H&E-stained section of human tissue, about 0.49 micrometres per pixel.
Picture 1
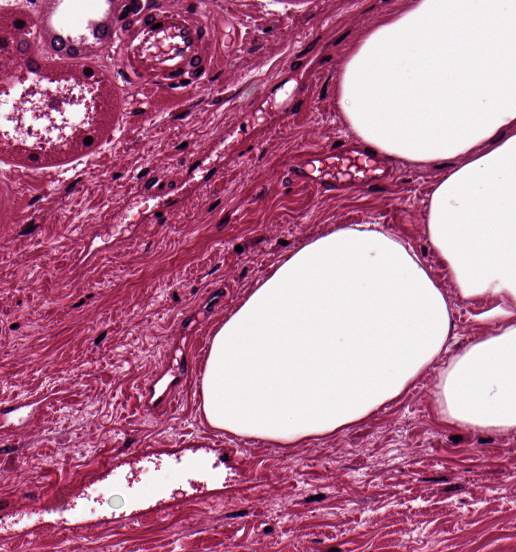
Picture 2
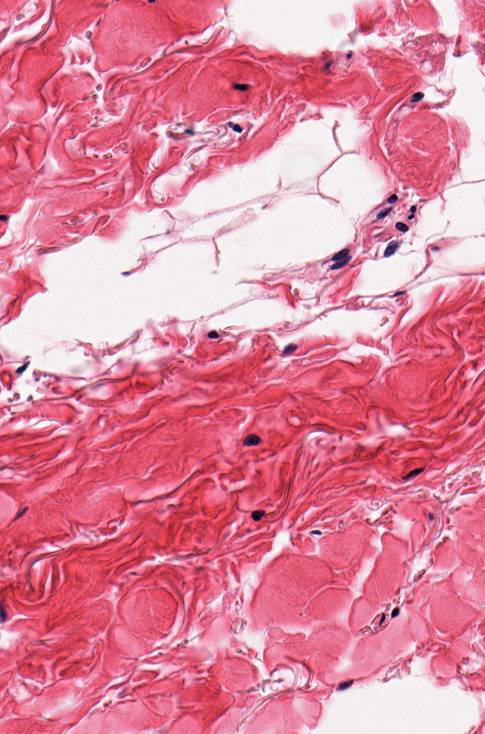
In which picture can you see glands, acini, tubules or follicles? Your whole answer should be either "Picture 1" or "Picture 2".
Picture 1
